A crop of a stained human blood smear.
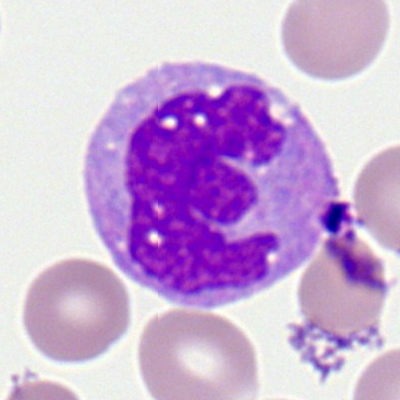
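Monocyte at the centre of the stained human blood smear. First, no distinct nucleoli are visible. Second, the cytoplasm is pale bluish-lilac. Third, it shows only fine, dust-like granularity, with no coarse granules. Last, a small dark purple fragment lies against the cell's right edge.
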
